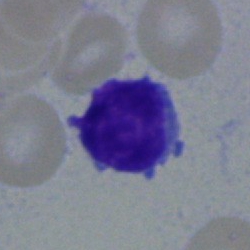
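Lymphocyte, centre of the smear: a dark nucleus fills almost the whole cell, its chromatin dense and dark purple. Only a thin bluish rim of cytoplasm shows, along the right, and small blunt knobs stick out from the edge, clearest at left and lower right.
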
